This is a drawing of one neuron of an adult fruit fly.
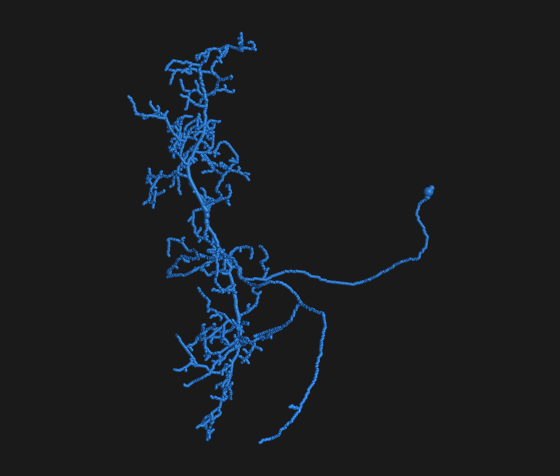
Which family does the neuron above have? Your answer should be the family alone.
hemilineage VLPl&p2_posterior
